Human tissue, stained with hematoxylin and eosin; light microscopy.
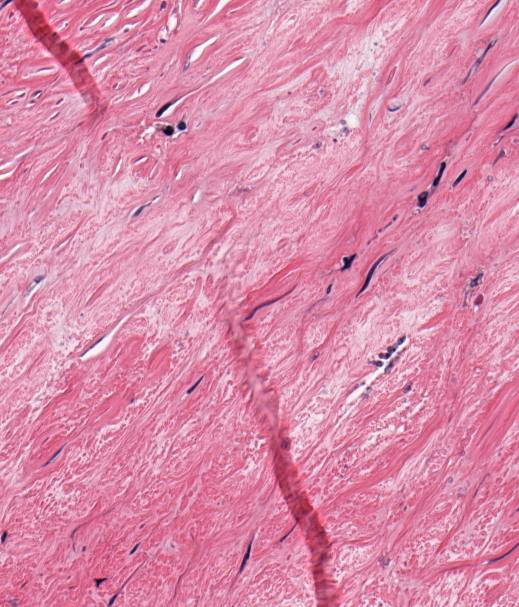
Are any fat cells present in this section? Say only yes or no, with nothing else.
No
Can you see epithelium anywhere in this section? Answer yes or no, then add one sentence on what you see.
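No. No epithelium, glands or fat cells are present anywhere in the field.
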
